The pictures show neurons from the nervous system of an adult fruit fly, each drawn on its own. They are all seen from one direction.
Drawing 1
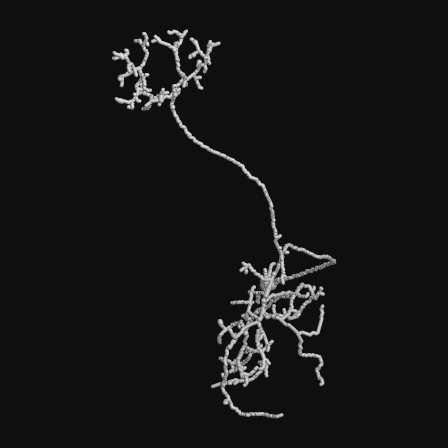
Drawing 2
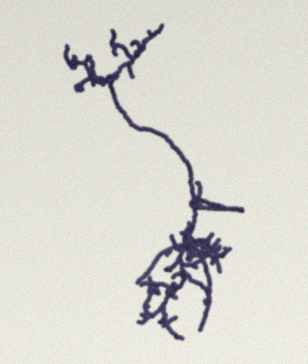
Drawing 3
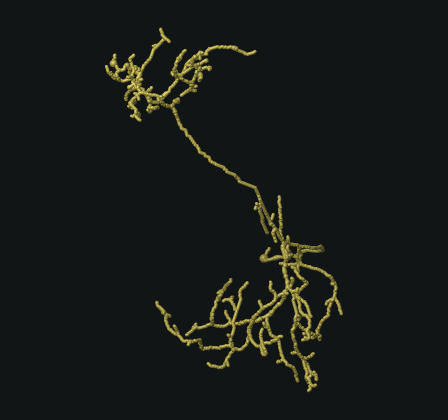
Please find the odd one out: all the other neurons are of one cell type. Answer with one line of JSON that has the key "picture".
{"picture": 3}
